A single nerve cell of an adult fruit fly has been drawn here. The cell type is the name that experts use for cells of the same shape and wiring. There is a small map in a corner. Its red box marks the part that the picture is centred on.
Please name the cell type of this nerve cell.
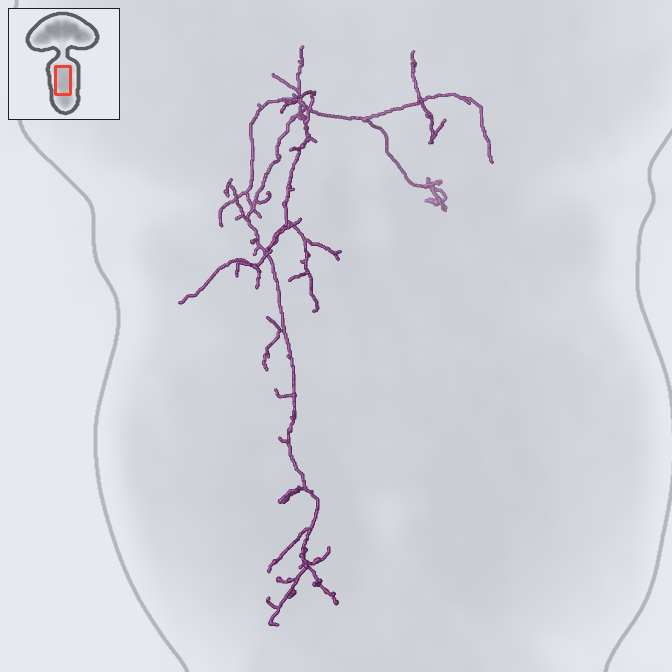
IN06B081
